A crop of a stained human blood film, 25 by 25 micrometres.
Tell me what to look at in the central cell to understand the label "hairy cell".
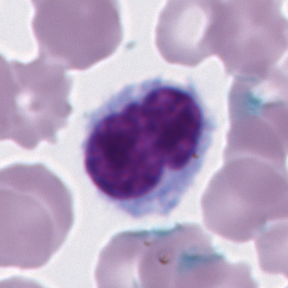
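Ragged, with fine frayed wisps rather than smooth, the cell's edge goes with the name hairy cell.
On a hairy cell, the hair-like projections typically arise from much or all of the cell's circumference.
The cell measures about 12 by 11 micrometres, and its nucleus, about 11 by 8 micrometres, fills about 70% of the cell's area.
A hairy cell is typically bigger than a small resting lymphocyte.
A notch cuts into the nucleus from its lower right side, and the chromatin is deep purple and coarsely clumped. The pale blue cytoplasm forms its widest rim below and to the right of the nucleus.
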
